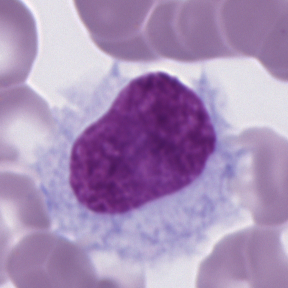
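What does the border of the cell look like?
Ragged, with many fine hair-like projections running all the way around.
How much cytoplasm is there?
Plenty; it makes a wide, pale blue-grey rim around the nucleus.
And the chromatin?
It is dark purple, with a mottled texture.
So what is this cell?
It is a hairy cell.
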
